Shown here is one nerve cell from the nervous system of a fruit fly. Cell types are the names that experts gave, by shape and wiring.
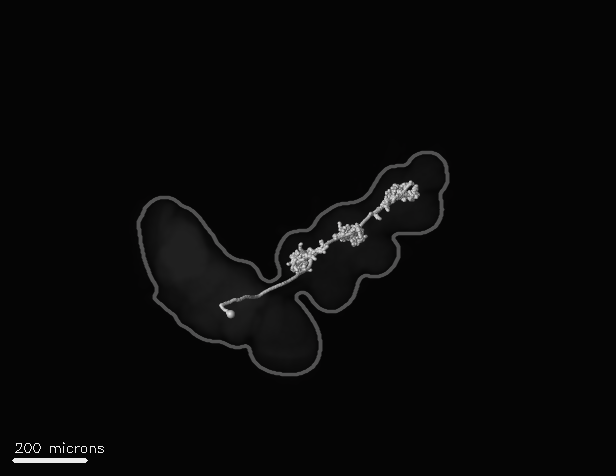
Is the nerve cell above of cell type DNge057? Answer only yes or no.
no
